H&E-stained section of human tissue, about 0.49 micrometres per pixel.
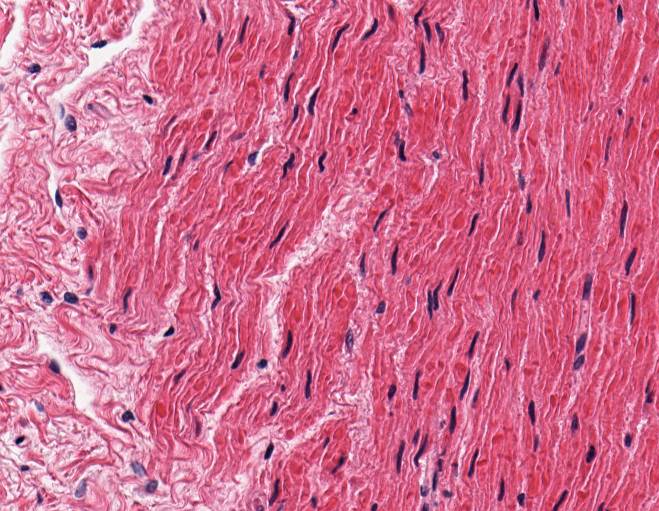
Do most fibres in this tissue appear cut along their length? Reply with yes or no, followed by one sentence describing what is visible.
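Yes. The muscle fibres run roughly from the top to the bottom of the field.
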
